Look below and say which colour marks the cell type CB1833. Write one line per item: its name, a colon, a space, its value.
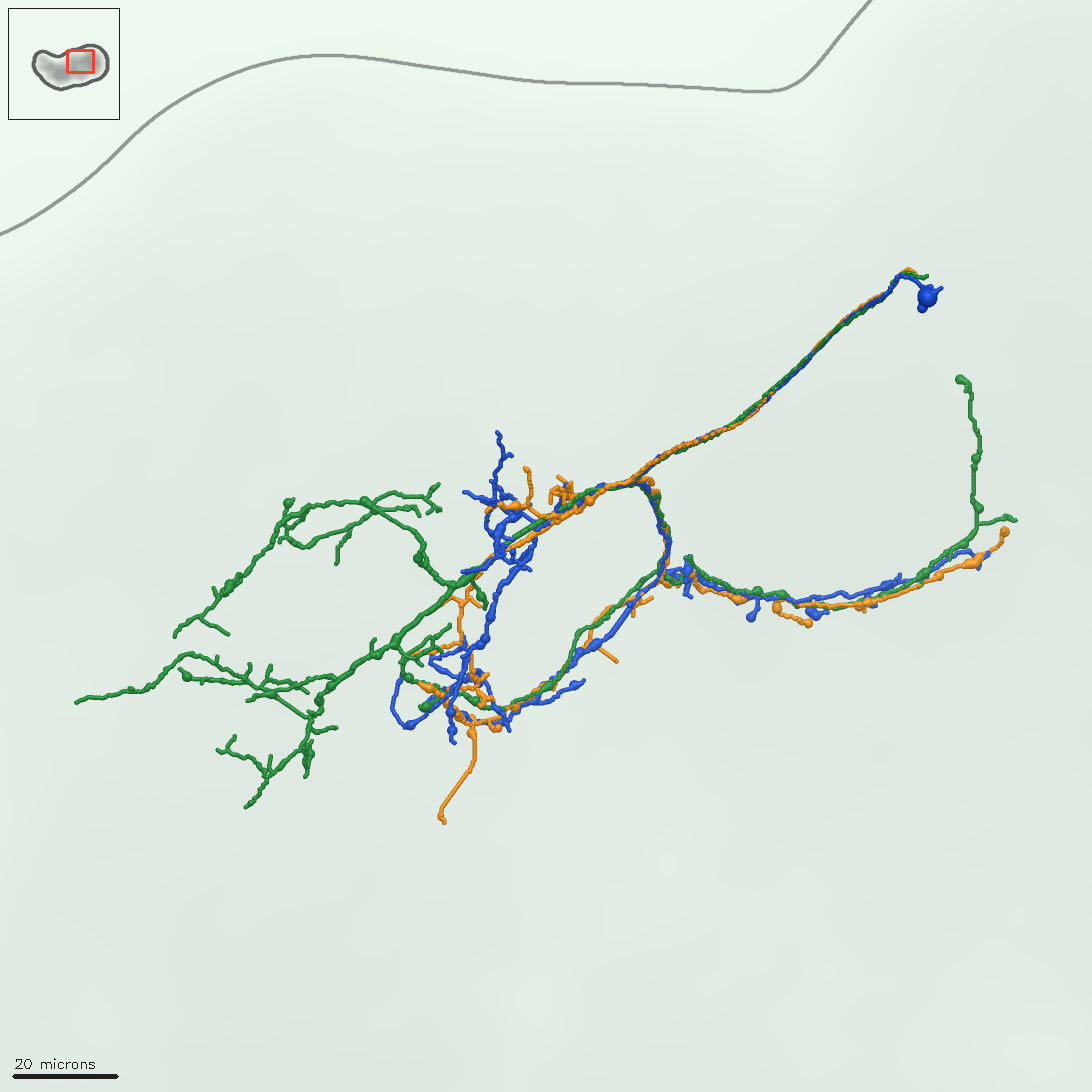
colour: orange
